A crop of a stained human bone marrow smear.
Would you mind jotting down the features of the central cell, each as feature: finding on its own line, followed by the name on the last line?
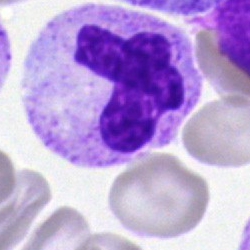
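Chromatin: dark purple, a mottled pattern.
Cytoplasm: plenty of it, pale lilac-grey.
Widest cytoplasm: to the left of the nucleus.
Granules: fine and purple, scattered through the cytoplasm.
Your cell: a segmented neutrophil.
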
